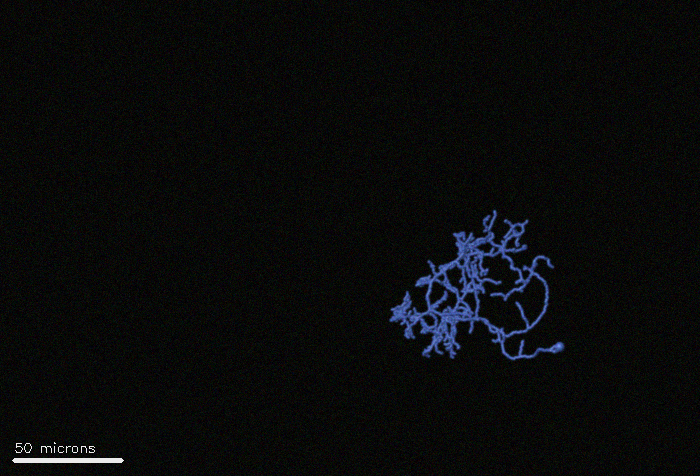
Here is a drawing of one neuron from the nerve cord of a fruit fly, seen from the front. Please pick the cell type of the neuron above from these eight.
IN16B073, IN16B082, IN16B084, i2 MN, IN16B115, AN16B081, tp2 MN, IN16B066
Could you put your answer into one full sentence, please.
The cell type held by this neuron is IN16B073.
